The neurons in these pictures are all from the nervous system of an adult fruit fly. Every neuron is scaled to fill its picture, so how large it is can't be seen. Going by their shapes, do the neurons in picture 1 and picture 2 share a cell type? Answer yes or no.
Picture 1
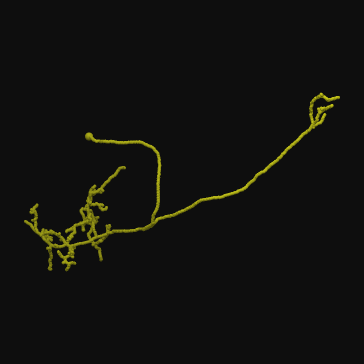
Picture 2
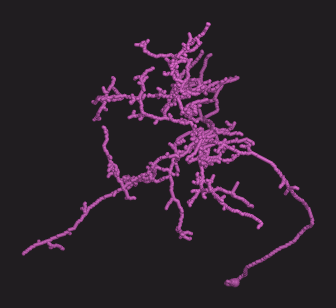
no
